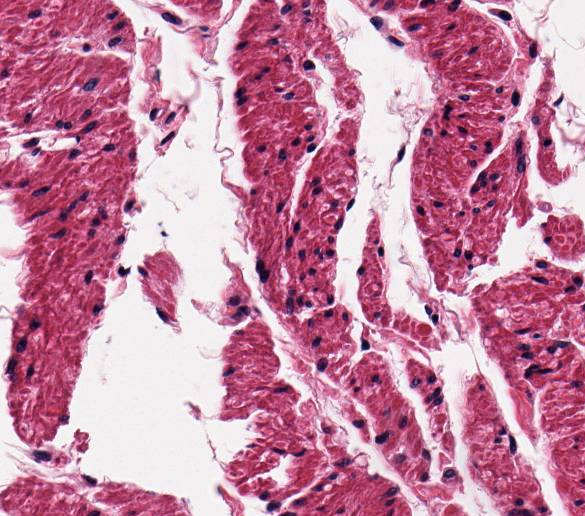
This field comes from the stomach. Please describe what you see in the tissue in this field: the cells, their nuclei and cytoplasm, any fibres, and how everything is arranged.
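Separate elongated bundles of pink cells, divided by wide white clefts. Nuclei small, dark, oval to elongated, scattered through bundle interiors, not lined up at edges. No epithelium, glands or fat cells in field. Wide separation of bundles appears due to shrinkage or tearing during processing.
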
